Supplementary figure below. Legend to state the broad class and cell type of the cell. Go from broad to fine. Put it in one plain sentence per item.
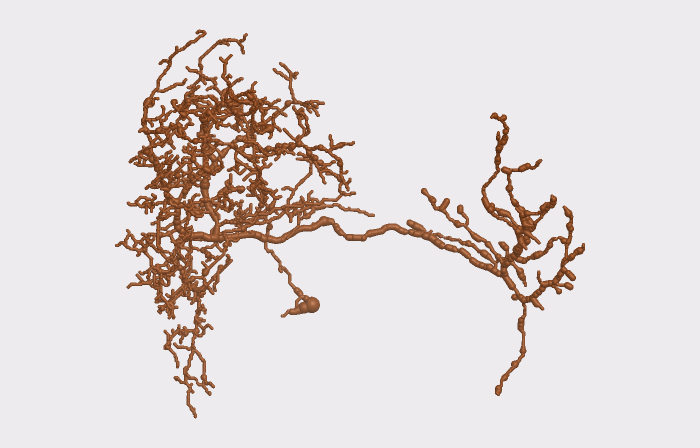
A central-brain intrinsic neuron, type GNG143.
